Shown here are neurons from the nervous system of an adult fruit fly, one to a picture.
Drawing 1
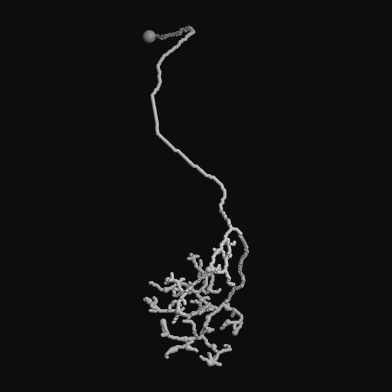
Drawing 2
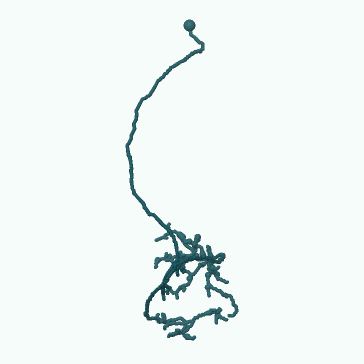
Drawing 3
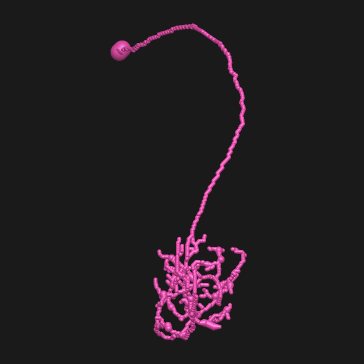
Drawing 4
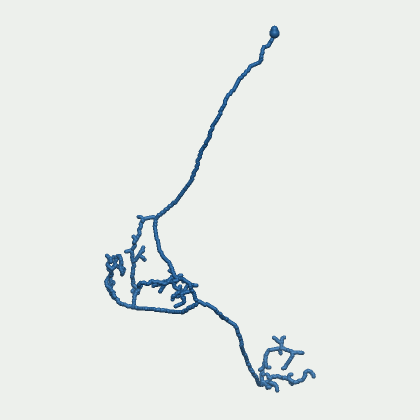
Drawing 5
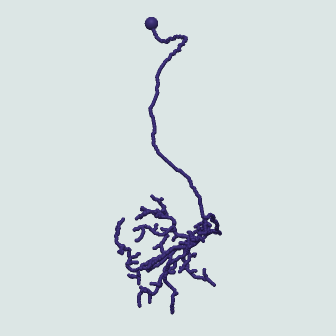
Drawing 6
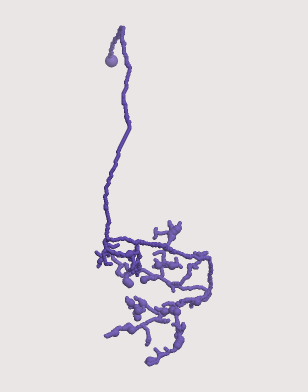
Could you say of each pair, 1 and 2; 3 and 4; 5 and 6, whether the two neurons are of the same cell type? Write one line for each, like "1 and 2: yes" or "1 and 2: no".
1 and 2: no
3 and 4: no
5 and 6: yes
